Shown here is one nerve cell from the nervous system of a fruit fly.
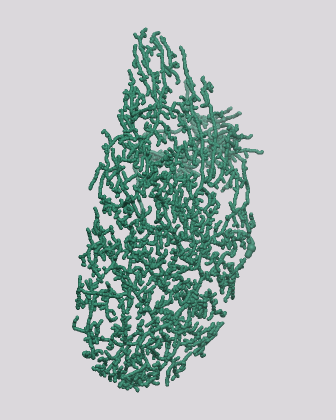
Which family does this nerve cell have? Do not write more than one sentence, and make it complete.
This nerve cell is sorted under the family MeVP.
